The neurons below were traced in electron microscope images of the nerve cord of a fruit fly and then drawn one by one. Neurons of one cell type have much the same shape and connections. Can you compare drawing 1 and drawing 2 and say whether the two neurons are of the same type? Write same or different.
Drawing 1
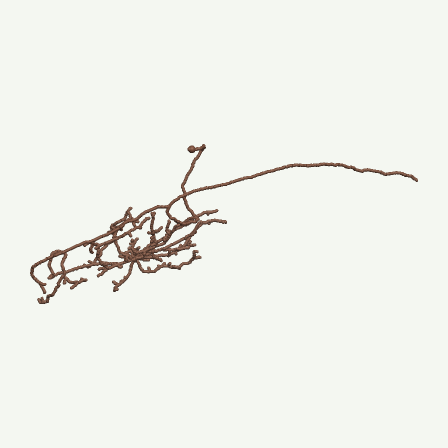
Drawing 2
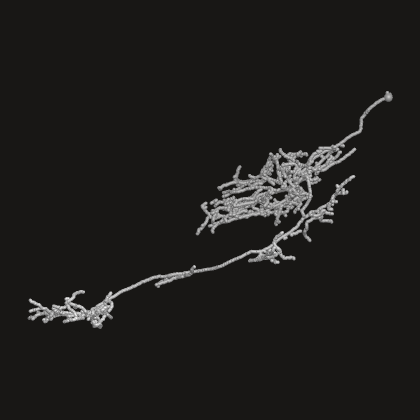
different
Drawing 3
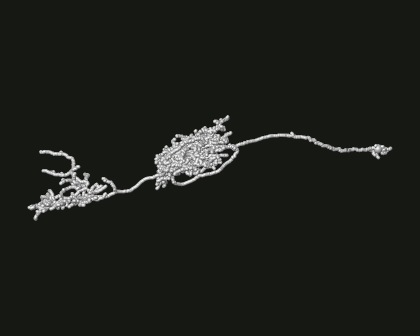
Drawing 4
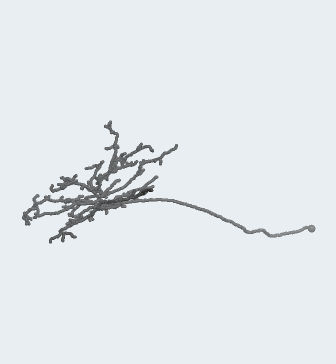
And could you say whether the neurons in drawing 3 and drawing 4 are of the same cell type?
different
